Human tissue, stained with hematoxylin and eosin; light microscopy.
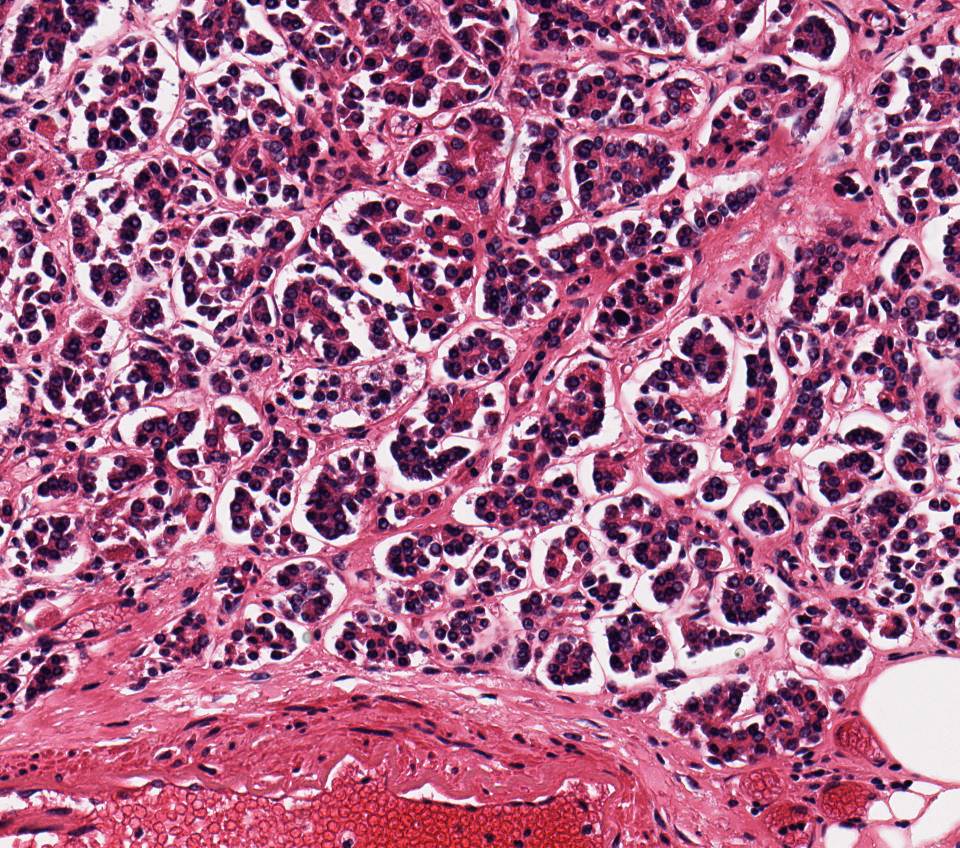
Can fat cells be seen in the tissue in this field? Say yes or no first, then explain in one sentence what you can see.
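Yes. A few fat cells lie in the lower right corner.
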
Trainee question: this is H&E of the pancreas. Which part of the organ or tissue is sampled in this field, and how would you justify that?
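That's exocrine pancreas. Above the bottom band, closely packed small rounded nests fill most of the field, split by thin pink fibrous strands. Their cells have small, round, dark nuclei and pink to purple granular cytoplasm.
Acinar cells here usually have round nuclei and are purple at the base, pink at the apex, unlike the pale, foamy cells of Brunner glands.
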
